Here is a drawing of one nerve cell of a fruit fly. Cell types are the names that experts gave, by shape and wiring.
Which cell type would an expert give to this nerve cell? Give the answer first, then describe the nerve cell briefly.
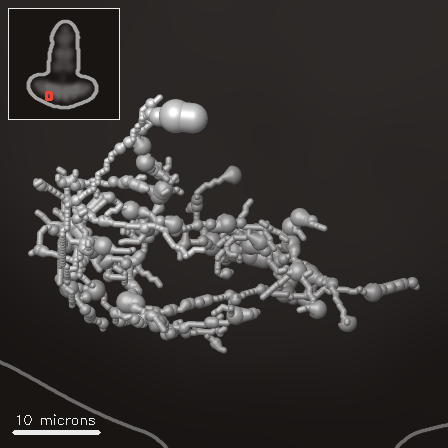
Its cell type is CB1207_a. This is a central-brain intrinsic neuron. Its cell body lies at the top of the picture. By the scale bar it is about 45 microns wide in this view. Dozens of branch ends can be seen.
